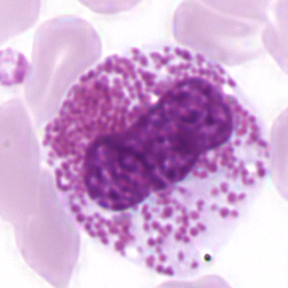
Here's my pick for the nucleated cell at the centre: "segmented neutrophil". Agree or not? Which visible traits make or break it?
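Numerous coarse round granules, pinkish-red, fill the cytoplasm.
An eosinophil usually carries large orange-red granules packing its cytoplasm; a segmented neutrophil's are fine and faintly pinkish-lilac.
The granules here go with eosinophil and against segmented neutrophil. Chromatin purple, coarsely clumped with paler gaps.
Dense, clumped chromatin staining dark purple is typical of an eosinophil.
The chromatin goes with eosinophil. Nucleus diagonal, lower left to upper right; pale cytoplasm between granules clearest at lower right. Verdict: segmented neutrophil does not fit; this is an eosinophil.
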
